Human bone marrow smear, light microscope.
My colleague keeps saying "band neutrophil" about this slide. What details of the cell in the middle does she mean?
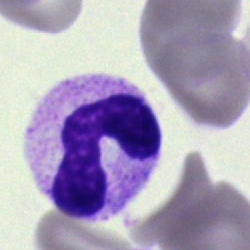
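Named cell: band neutrophil.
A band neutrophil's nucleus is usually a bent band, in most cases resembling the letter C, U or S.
Here the nucleus is a single band curved into a hook, in keeping with that.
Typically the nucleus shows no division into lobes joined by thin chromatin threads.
This one is unsegmented, which fits.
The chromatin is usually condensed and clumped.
Here it is dense and dark purple, which agrees. Cytoplasm plentiful and pale lilac-pink, with fine lilac granules scattered throughout.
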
